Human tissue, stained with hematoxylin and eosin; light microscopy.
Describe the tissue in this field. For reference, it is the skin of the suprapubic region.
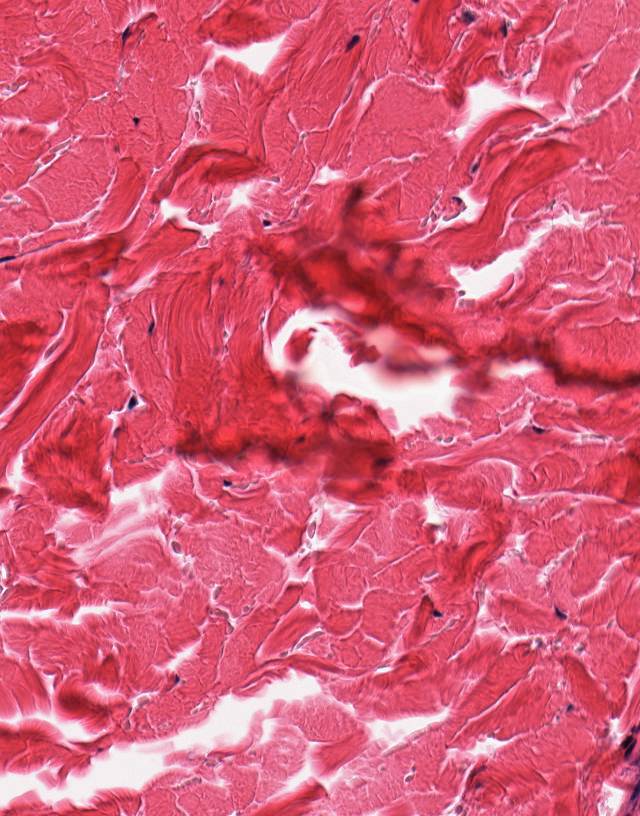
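I see the whole field filled by closely packed muscle fibres, deeply eosinophilic and cut in many different planes. Looking at the nuclei, there are few of them; they are small and dark, sitting at the edges of fibres or between them. The cytoplasm is pink, and I can make out a fine fibrillar texture. Between fibres the connective tissue is scant, and I find no fat cells.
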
